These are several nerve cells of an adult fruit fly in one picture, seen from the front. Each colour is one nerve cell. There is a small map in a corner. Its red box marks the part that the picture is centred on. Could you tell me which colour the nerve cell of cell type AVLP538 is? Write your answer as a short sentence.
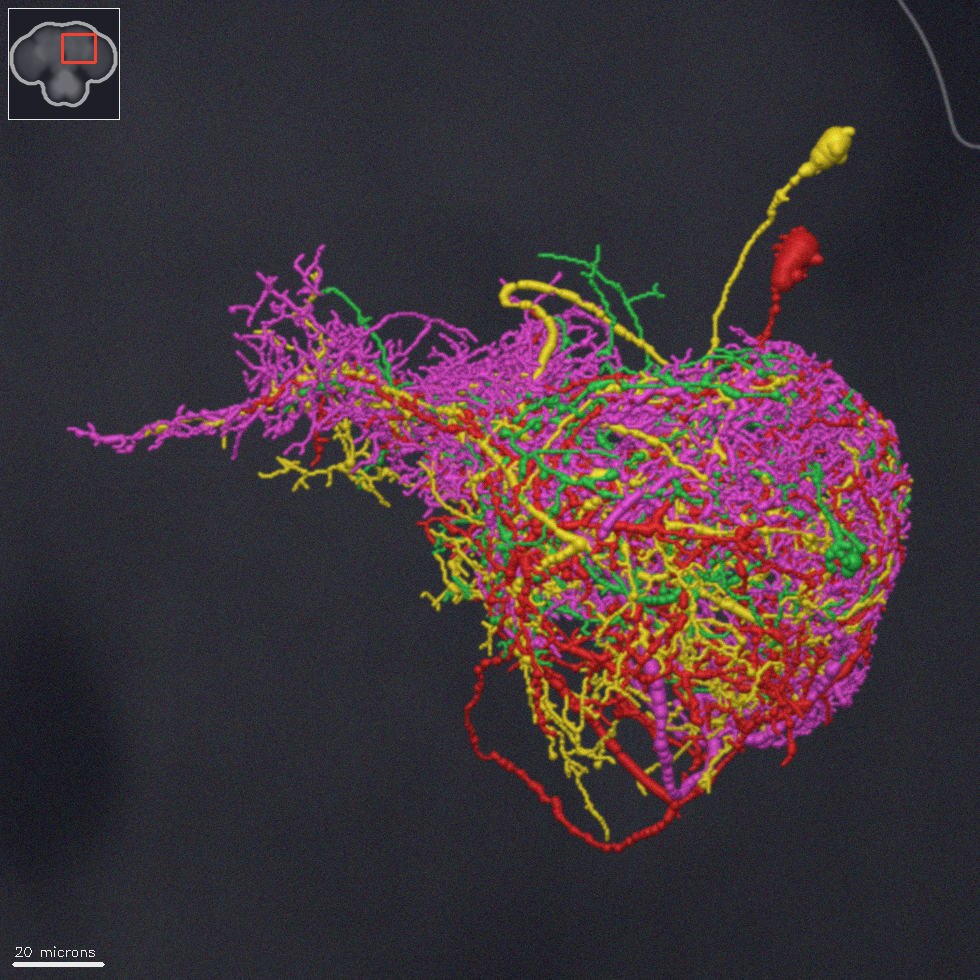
The colour is magenta.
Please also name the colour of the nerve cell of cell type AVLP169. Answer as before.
The colour is green.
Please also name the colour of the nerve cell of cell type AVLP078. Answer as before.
The colour is yellow.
